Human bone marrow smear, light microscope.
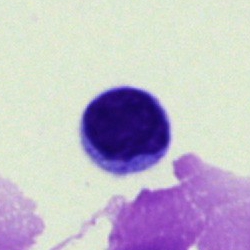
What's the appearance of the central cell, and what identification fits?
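Starting with the outline, it is smooth and round. Next, the chromatin is dense and stains very dark purple. Then the cytoplasm: a scant blue rim, showing mainly along the lower edge. Last, no granules appear in that cytoplasm. The cell is a lymphocyte.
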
